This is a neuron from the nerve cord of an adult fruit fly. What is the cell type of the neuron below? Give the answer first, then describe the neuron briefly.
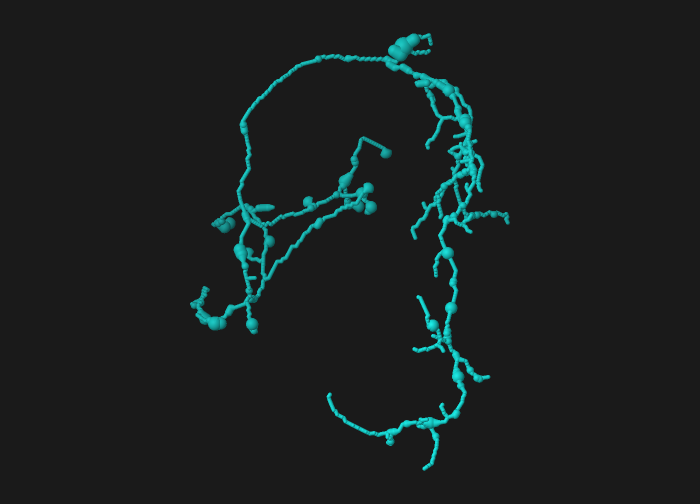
It is of cell type IN09A096. This is a nerve-cord intrinsic neuron. Dozens of branch ends can be seen. As drawn here it is taller than it is wide.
